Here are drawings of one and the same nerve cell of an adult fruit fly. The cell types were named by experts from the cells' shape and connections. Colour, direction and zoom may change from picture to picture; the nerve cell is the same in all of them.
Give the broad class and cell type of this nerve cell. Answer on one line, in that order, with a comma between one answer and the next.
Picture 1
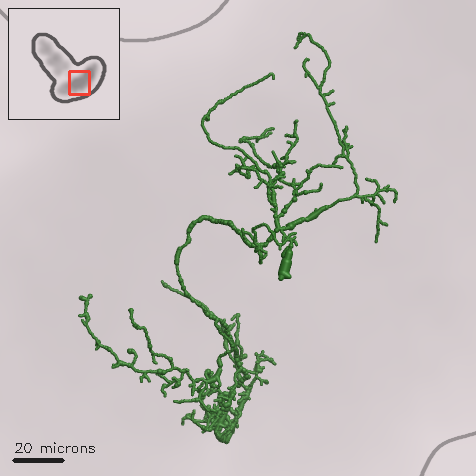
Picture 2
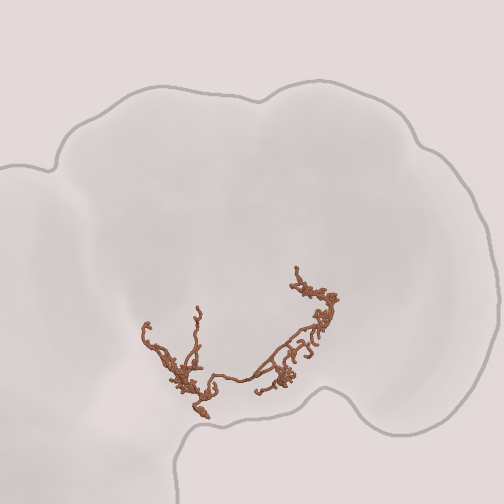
central-brain intrinsic neuron, GNG594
